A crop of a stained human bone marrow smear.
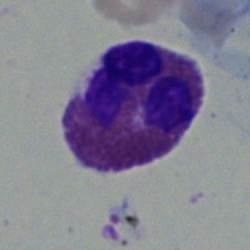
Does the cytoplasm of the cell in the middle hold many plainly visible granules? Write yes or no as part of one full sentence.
Yes, visible granules are present in great number in its cytoplasm.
